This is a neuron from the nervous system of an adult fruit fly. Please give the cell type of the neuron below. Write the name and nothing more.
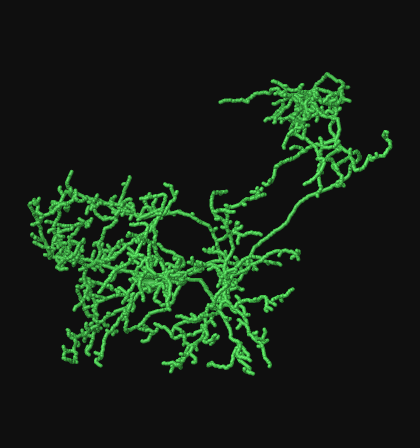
SMP159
